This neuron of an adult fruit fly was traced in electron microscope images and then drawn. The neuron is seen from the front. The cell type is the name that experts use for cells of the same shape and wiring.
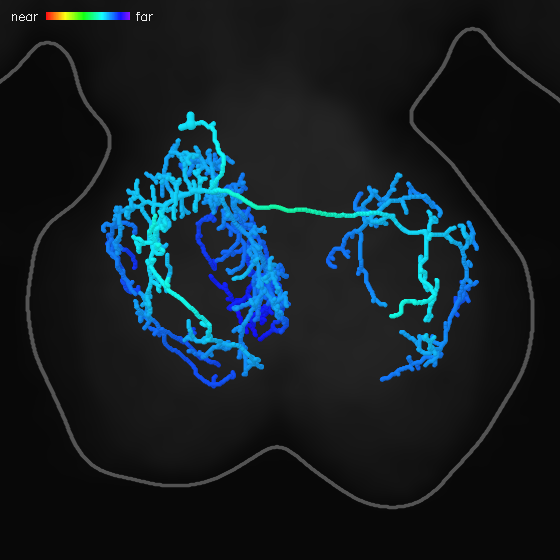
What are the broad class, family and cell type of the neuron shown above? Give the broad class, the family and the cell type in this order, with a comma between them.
nerve-cord intrinsic neuron, hemilineage 19B, IN19B021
